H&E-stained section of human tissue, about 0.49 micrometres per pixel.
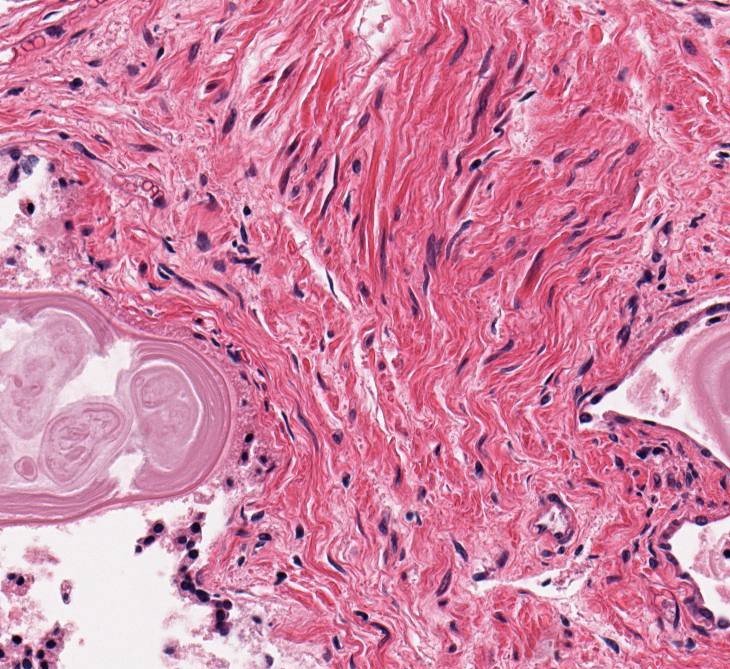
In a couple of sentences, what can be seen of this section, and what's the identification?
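Dense, wavy, pink collagen bundles take up most of the field, and in its centre they run mostly from top to bottom. Scattered among them are spindle-shaped cells with elongated, dark nuclei. In the clear space at the lower left, small round cells with dark nuclei lie loosely. This section is prostate.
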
